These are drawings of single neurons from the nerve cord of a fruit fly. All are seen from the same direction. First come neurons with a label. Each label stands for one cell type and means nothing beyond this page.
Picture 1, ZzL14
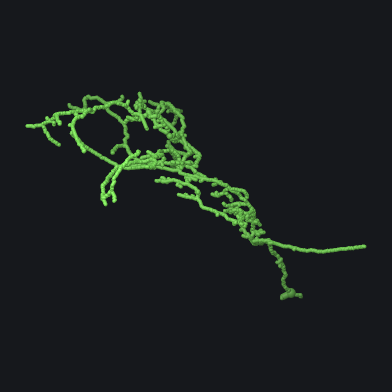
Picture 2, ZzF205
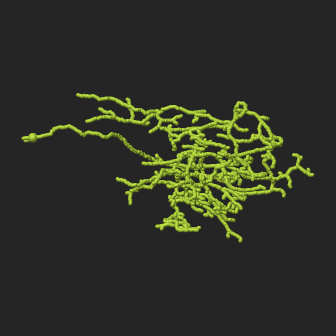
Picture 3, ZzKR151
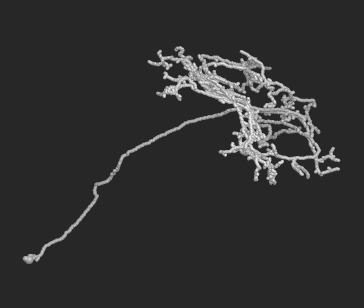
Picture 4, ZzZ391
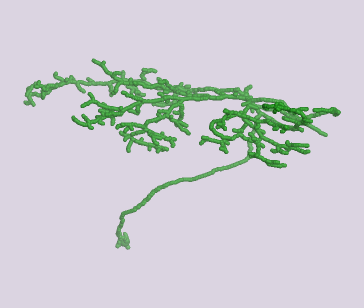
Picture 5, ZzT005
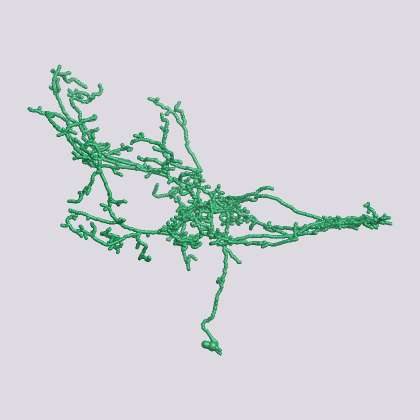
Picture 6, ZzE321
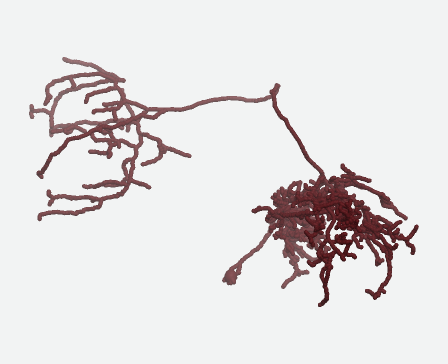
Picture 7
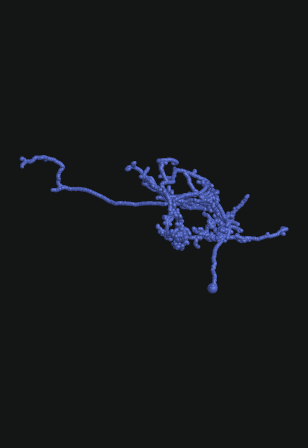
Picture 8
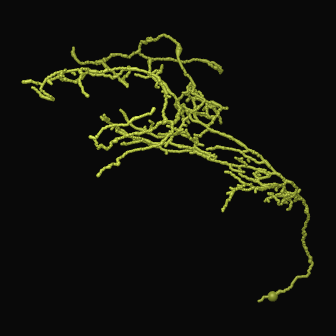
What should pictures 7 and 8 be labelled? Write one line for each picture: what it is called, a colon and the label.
7: ZzT005
8: ZzL14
